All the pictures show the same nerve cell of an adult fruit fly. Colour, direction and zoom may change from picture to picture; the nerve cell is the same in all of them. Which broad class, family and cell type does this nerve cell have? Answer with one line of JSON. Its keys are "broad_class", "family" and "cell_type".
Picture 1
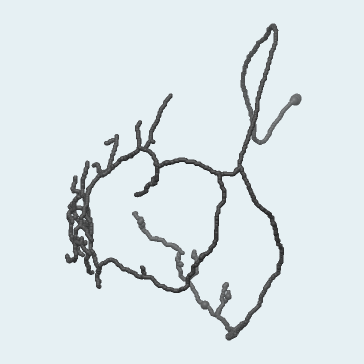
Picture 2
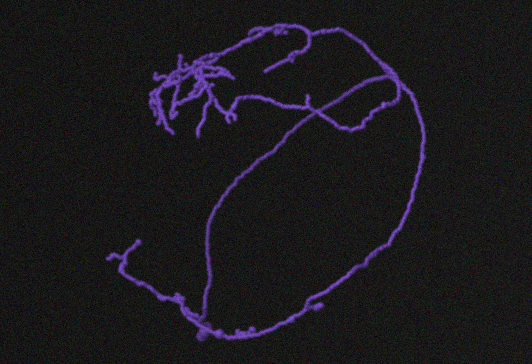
{"broad_class": "nerve-cord intrinsic neuron", "family": "hemilineage 08A", "cell_type": "IN08A041"}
